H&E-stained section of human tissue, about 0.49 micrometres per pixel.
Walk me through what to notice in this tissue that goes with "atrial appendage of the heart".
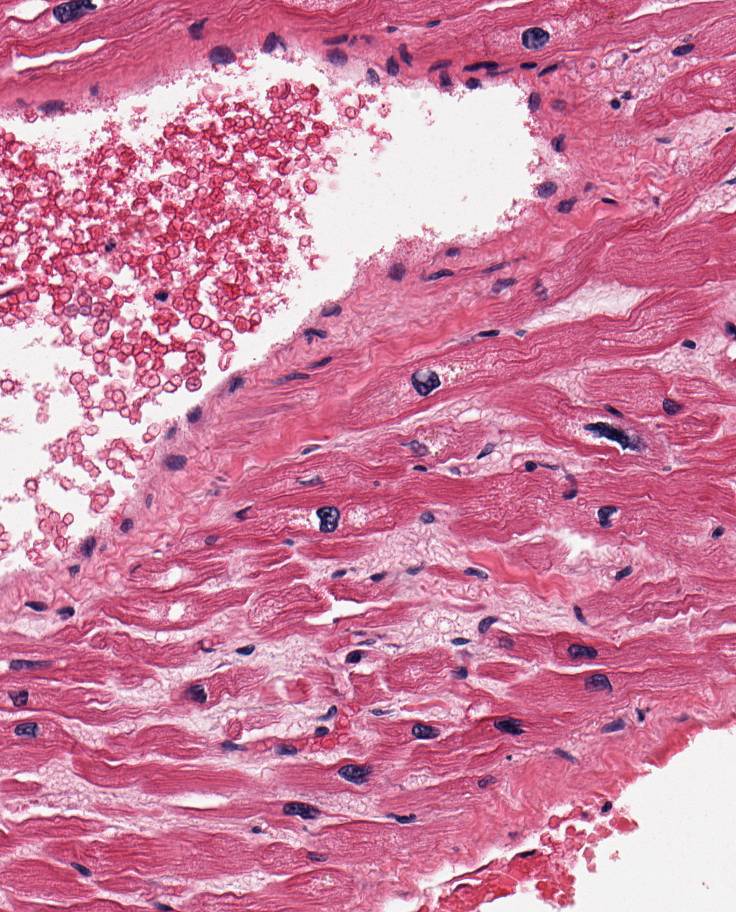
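For the atrial appendage of the heart, what fits first is the pink muscle filling most of the field.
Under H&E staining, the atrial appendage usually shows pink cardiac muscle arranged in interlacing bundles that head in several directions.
Here, I notice, the fibres branch and join one another rather than lying as separate parallel strands. Then there are pale, finely bubbly clear areas between and within the fibres, mostly toward the middle and lower part of the field. And at the upper left lies an open space holding many loosely packed red blood cells.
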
